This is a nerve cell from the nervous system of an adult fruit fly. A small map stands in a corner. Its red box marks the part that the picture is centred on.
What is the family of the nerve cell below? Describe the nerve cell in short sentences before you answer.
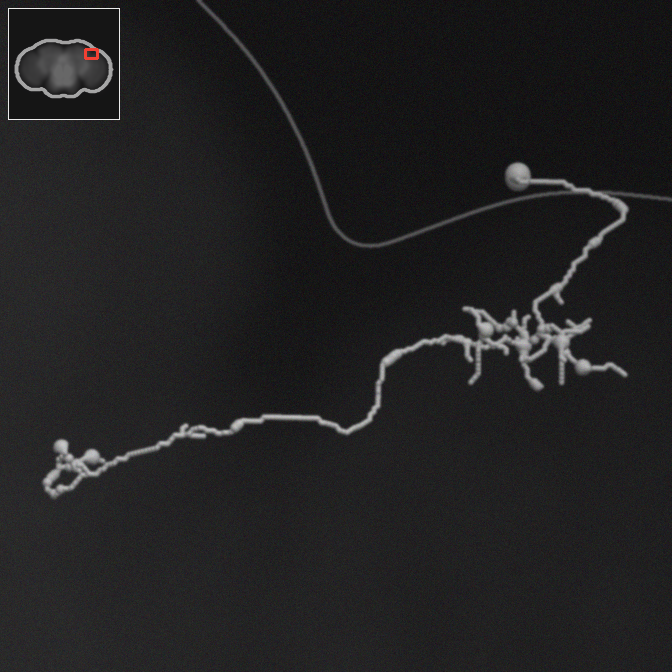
The cell body can be seen at the upper right of the picture. In this view it is wider than it is tall. Its broad class is optic-lobe intrinsic neuron. The family is Tm.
